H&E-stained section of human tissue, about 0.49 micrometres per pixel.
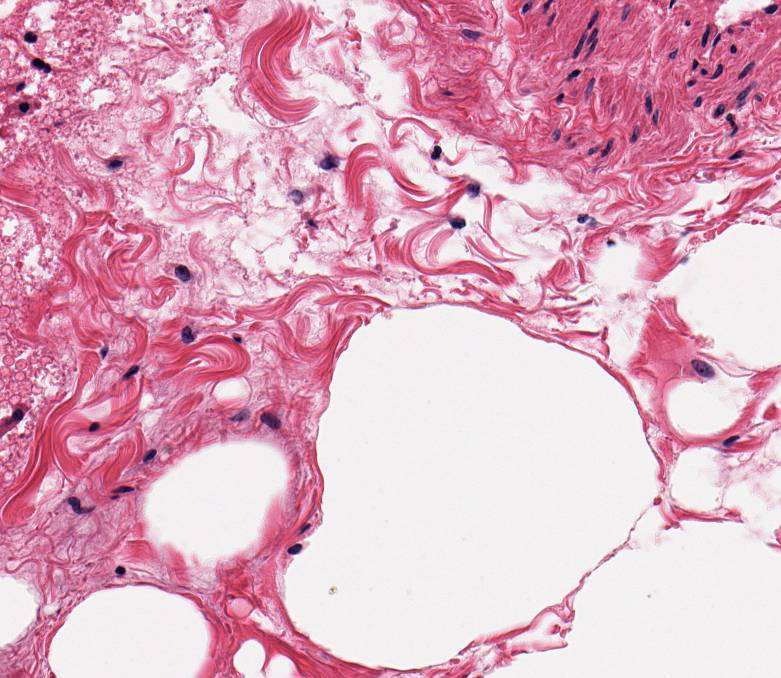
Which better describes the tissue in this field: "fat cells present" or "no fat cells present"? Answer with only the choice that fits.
Fat cells present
